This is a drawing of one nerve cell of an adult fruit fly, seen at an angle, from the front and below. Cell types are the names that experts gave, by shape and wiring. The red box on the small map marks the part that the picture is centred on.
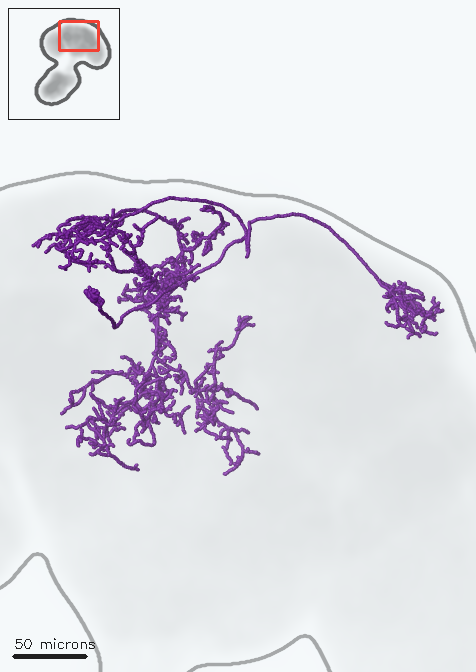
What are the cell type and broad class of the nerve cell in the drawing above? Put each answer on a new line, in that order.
AOTU035
central-brain intrinsic neuron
